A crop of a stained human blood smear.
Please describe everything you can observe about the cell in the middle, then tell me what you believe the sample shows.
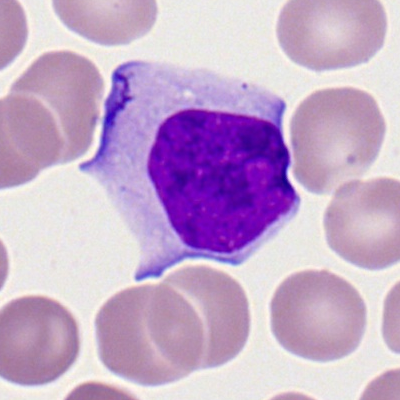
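An irregular, angular outline with straight edges and corners bounds the cell. Its nucleus lies off-centre, toward the right side. The cytoplasm is plentiful and pale greyish blue, turning a darker blue along its upper left edge. This cell is a lymphocyte.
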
